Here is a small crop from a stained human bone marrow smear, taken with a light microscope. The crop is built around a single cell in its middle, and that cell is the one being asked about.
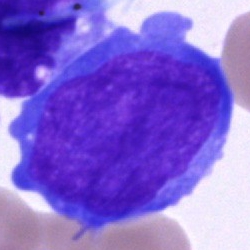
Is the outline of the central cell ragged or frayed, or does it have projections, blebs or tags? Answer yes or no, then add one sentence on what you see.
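Yes. The cell outline is irregular, with small rounded blebs along the left edge and a larger bulge at the top.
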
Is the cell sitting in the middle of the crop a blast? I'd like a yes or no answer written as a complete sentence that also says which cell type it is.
Yes, centred in the crop is a blast.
